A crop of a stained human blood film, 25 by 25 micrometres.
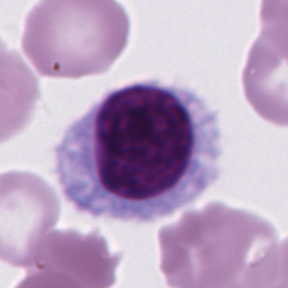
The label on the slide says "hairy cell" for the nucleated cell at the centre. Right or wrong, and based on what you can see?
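Notice first the edge of the cytoplasm, finely fringed rather than smooth, around a roughly oval cell of about 15 by 12 micrometres. The round nucleus, about 10 micrometres across, fills about 50% of the cell's area.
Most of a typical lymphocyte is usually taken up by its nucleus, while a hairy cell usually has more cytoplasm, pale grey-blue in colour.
That share of cytoplasm, pale greyish blue here, sides with hairy cell and against typical lymphocyte. No nucleoli are visible in the dark purple, coarsely clumped chromatin.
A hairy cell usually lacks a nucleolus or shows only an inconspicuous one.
That absence fits hairy cell as well, and the cytoplasm holds no vacuoles. Taken together, hairy cell is the right name for this cell.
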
